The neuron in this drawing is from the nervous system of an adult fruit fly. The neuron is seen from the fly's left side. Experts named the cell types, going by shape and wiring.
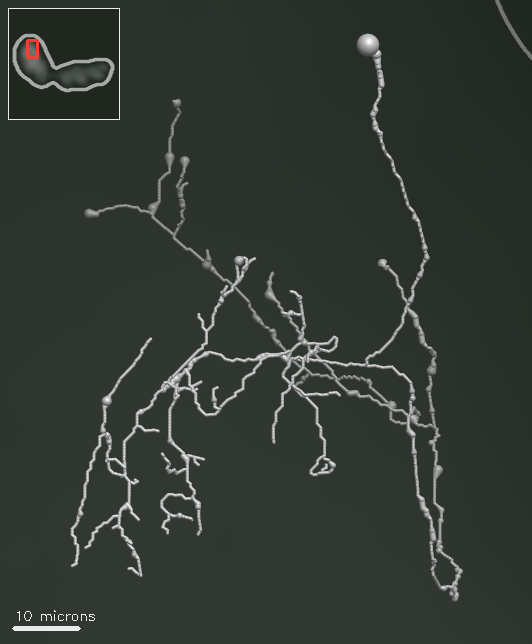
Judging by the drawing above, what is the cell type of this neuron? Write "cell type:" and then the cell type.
cell type: LoVP9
